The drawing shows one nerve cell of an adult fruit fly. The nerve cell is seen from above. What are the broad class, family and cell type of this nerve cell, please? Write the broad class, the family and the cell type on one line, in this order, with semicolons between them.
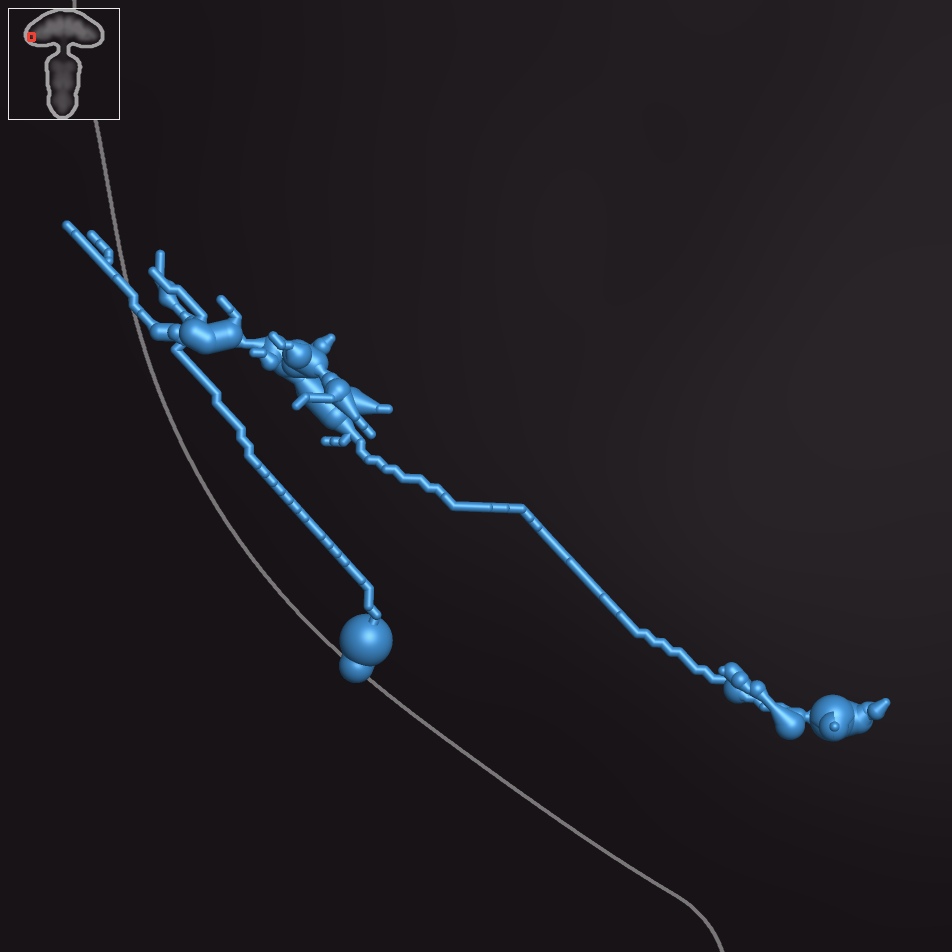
optic-lobe intrinsic neuron; Mi; Mi9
